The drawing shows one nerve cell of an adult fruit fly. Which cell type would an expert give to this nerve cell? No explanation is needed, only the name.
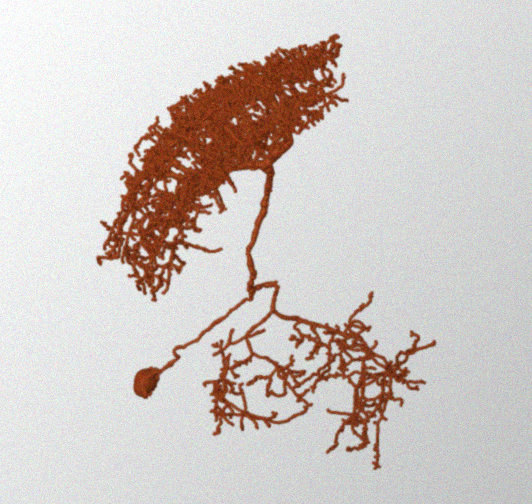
LT87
